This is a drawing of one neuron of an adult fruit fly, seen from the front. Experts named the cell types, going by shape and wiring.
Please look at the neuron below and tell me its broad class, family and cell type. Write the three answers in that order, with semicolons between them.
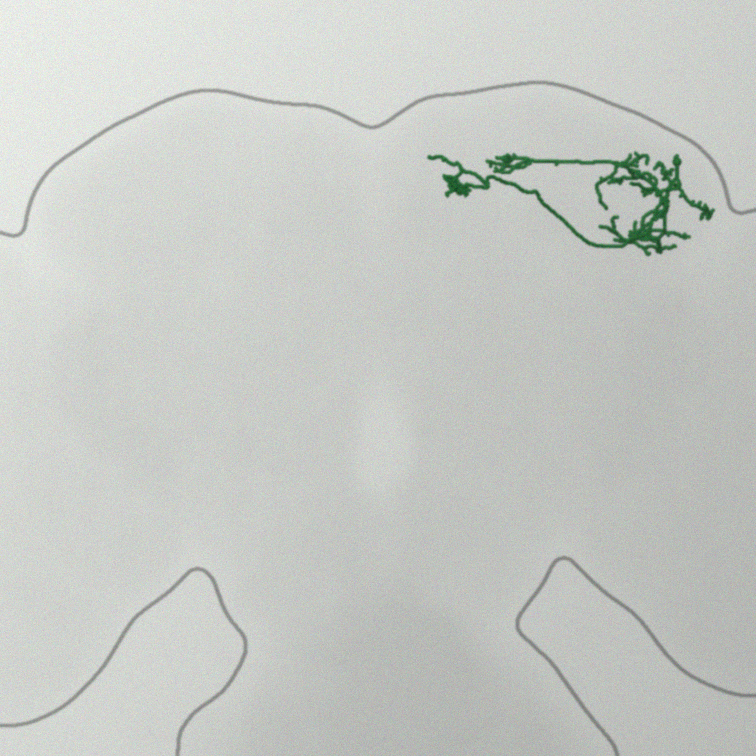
central-brain intrinsic neuron; hemilineage LHl2_dorsal; LHAD1b2_d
